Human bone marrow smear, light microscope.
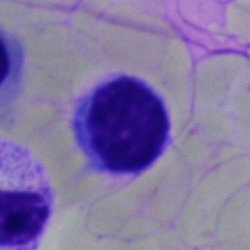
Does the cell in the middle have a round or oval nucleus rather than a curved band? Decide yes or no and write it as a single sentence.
Yes, within this cell the nucleus forms one compact mass that is round or oval.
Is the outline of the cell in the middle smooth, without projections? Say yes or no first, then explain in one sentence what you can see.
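Yes. The cell is round with a smooth outline.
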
